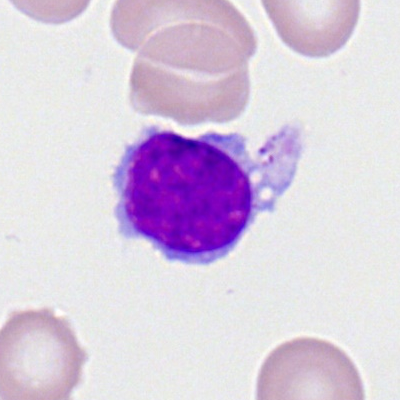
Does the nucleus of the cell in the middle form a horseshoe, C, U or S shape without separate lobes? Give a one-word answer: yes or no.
No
